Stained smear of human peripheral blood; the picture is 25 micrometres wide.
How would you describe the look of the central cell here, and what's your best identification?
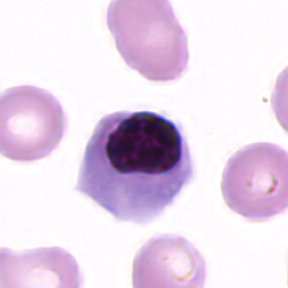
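Coarse clumping and a dark purple colour mark the chromatin. No nucleoli are visible in the nucleus. Below the nucleus, the cytoplasm forms a broad band without visible granules. Classification: normoblast.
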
